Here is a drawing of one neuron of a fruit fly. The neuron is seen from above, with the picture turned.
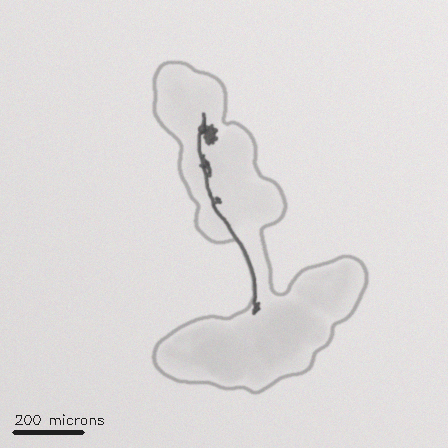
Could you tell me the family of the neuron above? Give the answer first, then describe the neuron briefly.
Its family is hemilineage 19B. Its broad class is ascending neuron. It reaches both the brain and the nerve cord, passing through the neck. The cell body is at the top of the picture. From top to bottom in the picture it spans about 600 microns.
